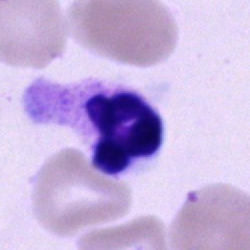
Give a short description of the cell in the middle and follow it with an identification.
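In this cell, the nucleus sits in the right part of the cell. Its chromatin is dense and stains very dark purple. The cytoplasm is pale lilac-purple, with fine purple granules scattered through it. This cell is a segmented neutrophil.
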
